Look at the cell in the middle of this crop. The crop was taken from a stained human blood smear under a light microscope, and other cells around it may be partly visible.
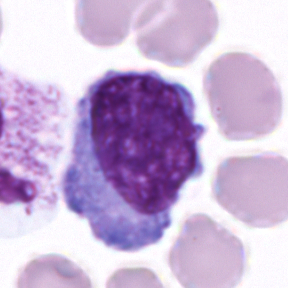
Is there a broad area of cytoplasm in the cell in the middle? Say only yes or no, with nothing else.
Yes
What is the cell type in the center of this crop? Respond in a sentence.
What the crop centres on is a plasma cell.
